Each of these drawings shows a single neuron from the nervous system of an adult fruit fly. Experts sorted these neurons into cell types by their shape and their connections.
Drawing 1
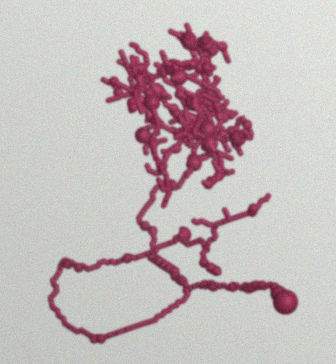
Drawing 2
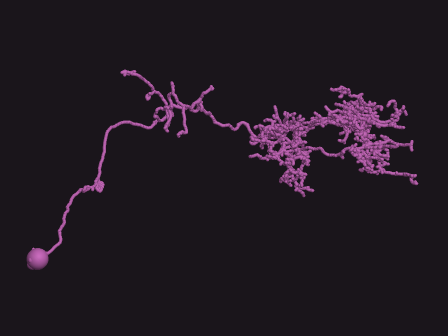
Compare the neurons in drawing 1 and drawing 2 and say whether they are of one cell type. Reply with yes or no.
yes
